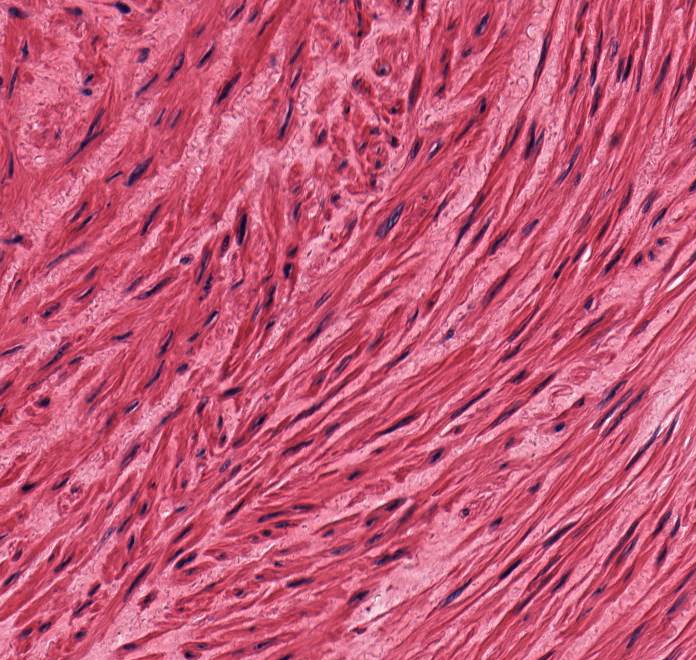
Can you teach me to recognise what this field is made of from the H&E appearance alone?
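Tunica media of an artery. Spindle cells fill the field in long bundles sweeping diagonally from lower left to upper right. Nuclei dark purple, elongated, mostly blunt-ended, parallel to their bundle; cytoplasm abundant, bright pink, finely fibrillar along the cell.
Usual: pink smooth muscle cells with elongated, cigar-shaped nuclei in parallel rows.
Top centre: bundles cut more across, nuclei short and rounded.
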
